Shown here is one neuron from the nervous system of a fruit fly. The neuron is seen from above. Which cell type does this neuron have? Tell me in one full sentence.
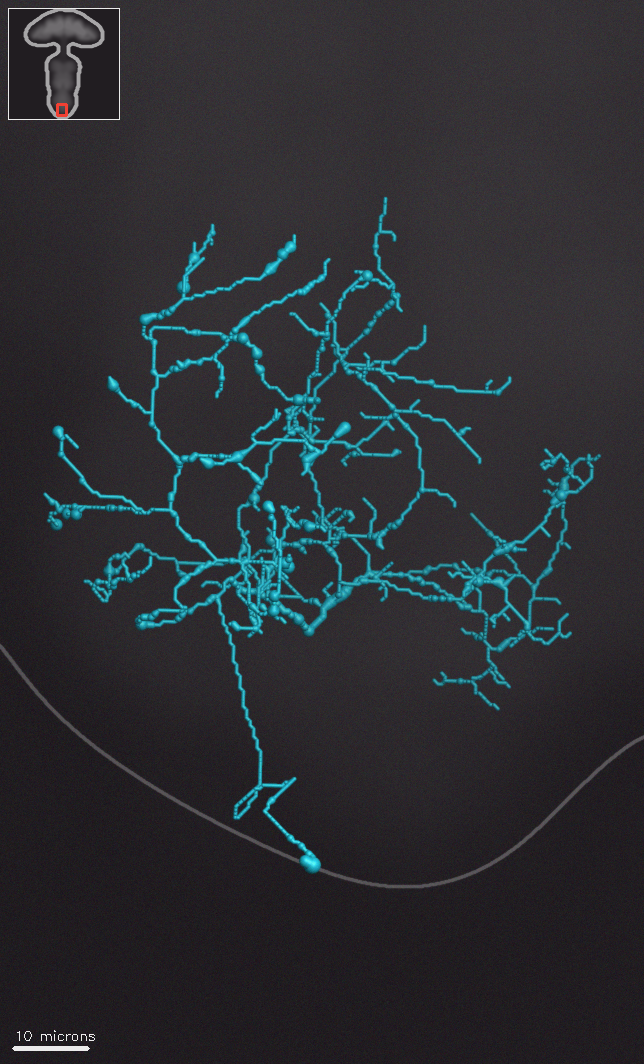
This neuron counts as a member of the cell type INXXX446.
